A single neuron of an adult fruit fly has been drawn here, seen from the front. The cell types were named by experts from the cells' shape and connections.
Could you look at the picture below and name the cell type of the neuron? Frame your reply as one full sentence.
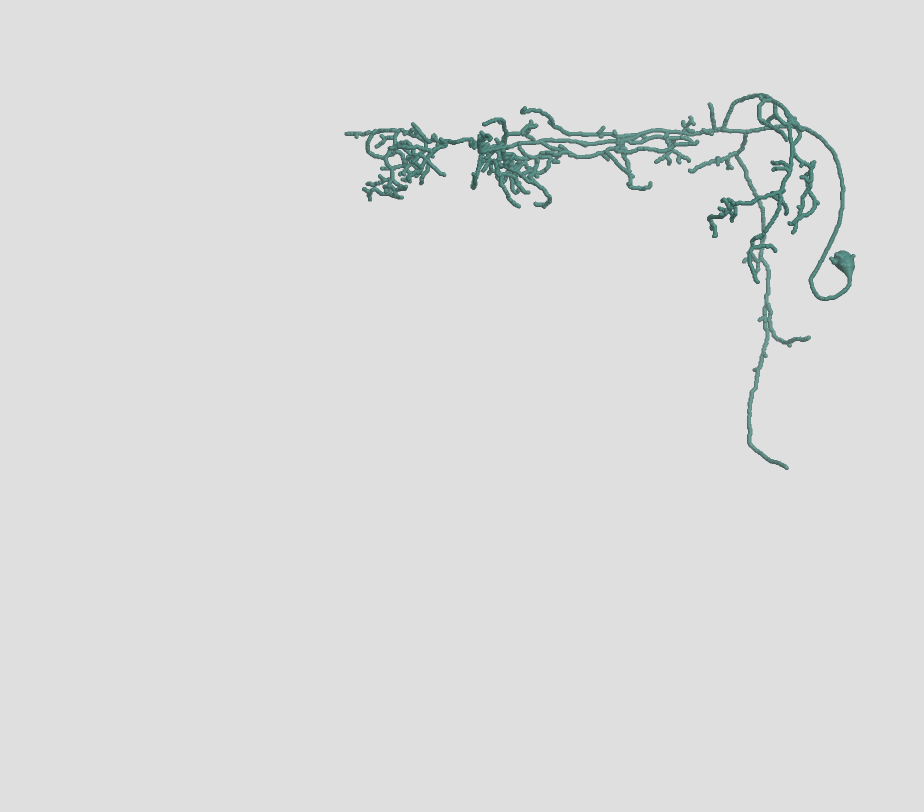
As a matter of cell type, the neuron is LNd_b.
